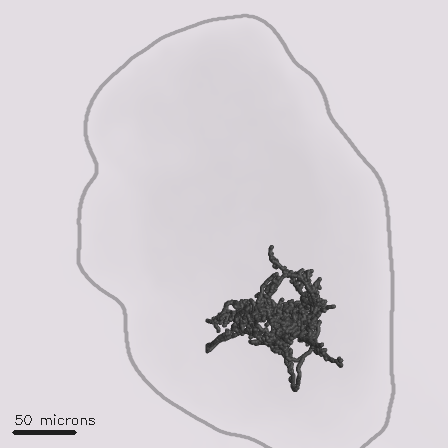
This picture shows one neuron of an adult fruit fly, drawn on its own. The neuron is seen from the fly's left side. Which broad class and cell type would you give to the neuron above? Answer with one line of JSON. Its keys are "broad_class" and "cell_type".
{"broad_class": "central-brain intrinsic neuron", "cell_type": "CB0214"}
